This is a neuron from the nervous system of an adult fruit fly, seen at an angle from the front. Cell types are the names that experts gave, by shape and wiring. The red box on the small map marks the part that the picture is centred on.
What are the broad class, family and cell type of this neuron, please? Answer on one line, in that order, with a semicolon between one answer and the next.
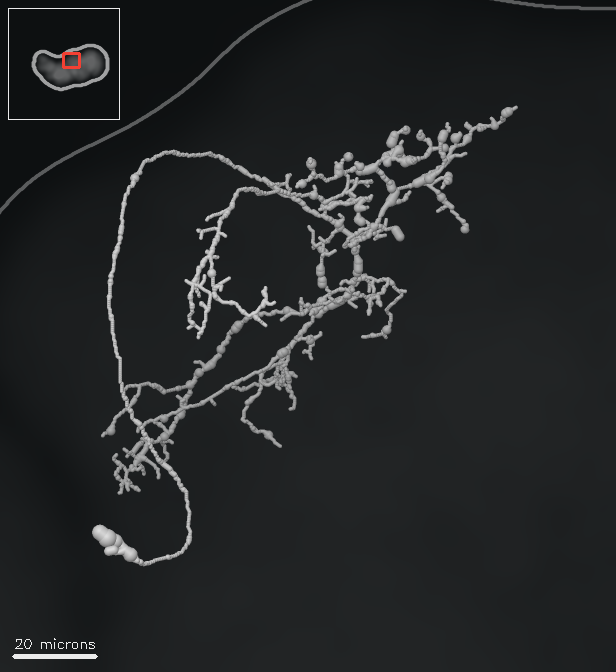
central-brain intrinsic neuron; hemilineage SLPav2; SLP079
